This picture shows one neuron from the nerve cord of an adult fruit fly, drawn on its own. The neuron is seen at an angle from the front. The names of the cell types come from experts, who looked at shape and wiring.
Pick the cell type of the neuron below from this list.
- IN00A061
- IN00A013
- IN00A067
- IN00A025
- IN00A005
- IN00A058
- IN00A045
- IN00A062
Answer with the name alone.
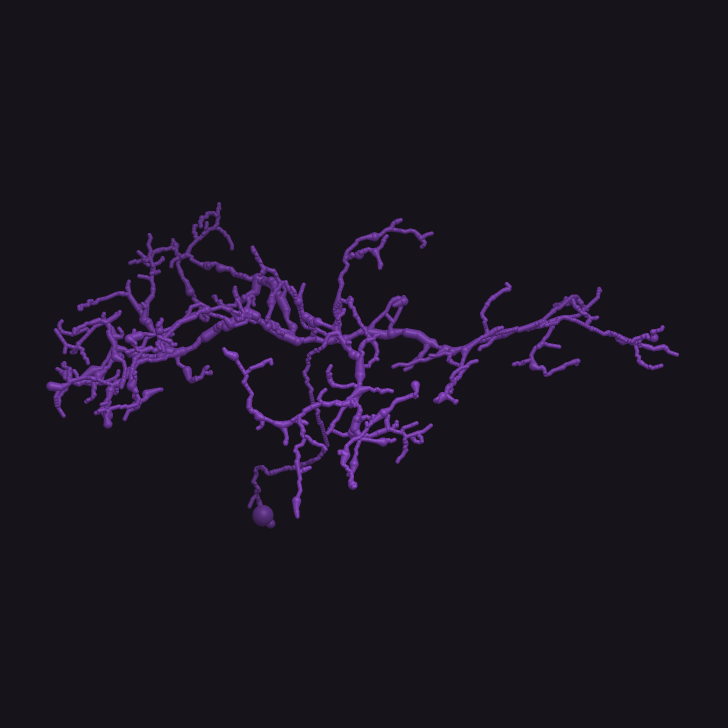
IN00A061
